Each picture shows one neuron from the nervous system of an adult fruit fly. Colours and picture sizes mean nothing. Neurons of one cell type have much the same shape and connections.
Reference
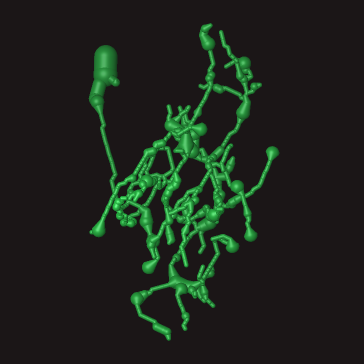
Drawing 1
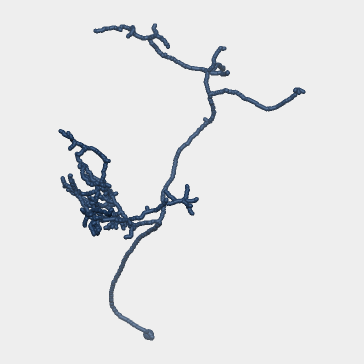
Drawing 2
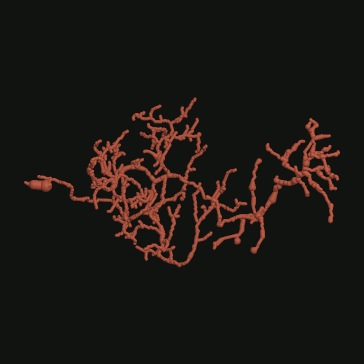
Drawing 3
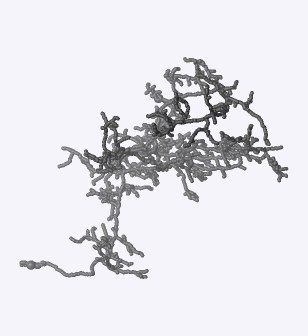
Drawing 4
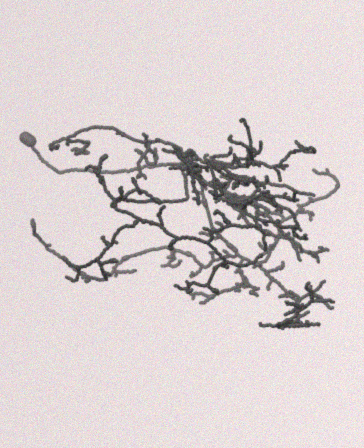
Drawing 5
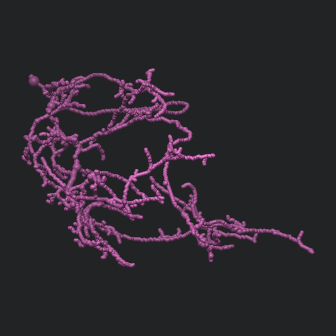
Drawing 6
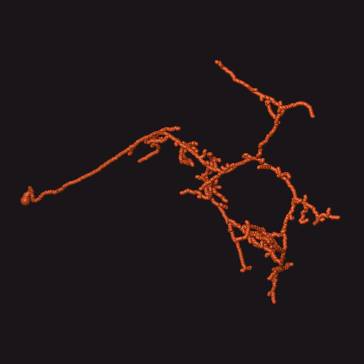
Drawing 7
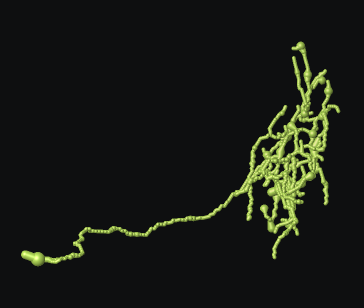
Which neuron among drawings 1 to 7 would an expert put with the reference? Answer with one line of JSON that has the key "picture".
{"picture": 7}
